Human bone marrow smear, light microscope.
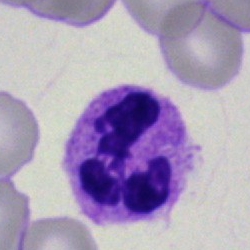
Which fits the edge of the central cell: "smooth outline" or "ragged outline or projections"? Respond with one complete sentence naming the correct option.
Along its outline, the cell is ragged or frayed, or bears projections, blebs or tags.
